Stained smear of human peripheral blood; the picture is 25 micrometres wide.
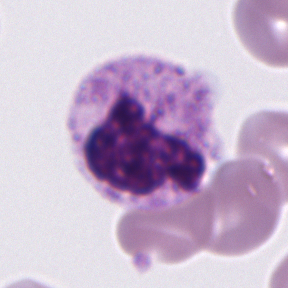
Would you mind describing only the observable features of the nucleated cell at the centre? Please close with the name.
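The nucleus is irregular and lobed, notched along its upper edge, and sits in the lower half of the cell. Abundant cytoplasm, widest above the nucleus, holds small purple granules scattered throughout. This is a segmented neutrophil.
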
